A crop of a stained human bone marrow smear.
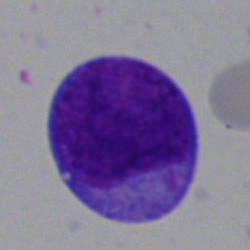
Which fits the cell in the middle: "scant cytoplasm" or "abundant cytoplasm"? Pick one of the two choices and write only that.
Scant cytoplasm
